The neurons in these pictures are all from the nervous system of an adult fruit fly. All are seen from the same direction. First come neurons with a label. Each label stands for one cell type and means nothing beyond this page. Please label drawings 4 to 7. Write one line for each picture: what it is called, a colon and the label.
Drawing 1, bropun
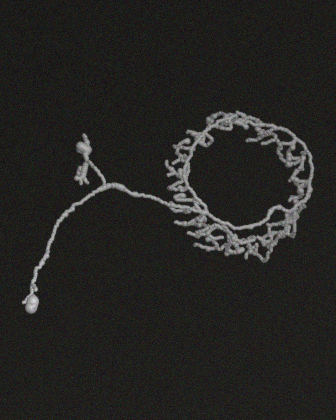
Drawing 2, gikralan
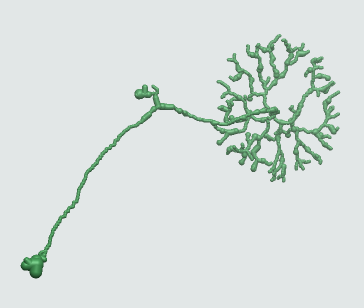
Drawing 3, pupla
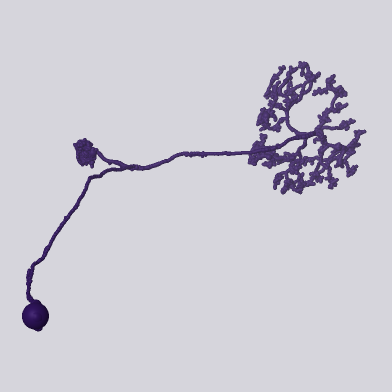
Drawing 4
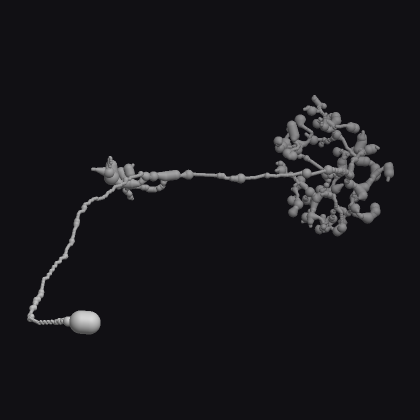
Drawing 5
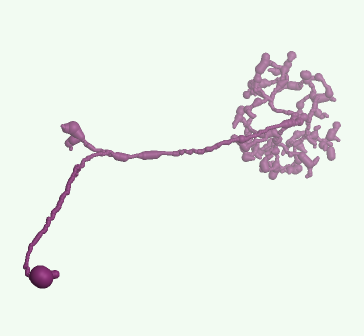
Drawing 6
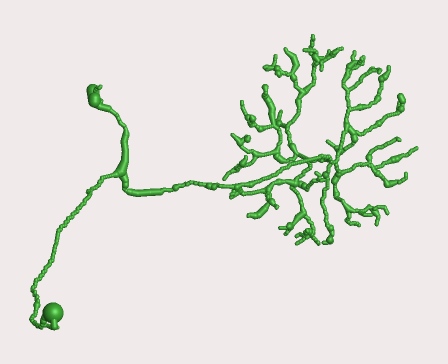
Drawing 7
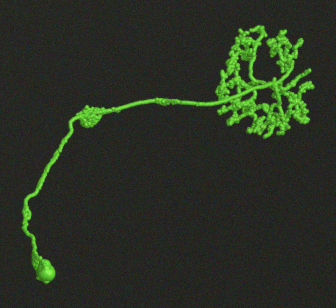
4: pupla
5: pupla
6: gikralan
7: pupla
